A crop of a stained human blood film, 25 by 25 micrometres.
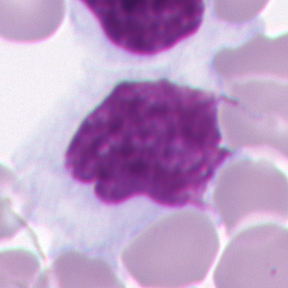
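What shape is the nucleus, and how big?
Irregular and angular, with shallow notches along its lower border; about 14 by 11 micrometres.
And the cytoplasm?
Abundant and very pale, almost colourless with a faint greyish-blue tint, broadest left of and below the nucleus.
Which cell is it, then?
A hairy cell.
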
